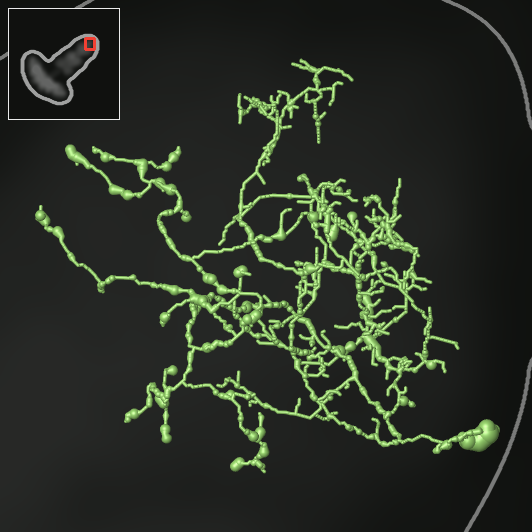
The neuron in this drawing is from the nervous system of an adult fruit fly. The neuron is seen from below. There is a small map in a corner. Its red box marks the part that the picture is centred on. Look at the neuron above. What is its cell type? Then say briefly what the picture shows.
It is of cell type INXXX417. Its broad class is nerve-cord intrinsic neuron. The cell body can be seen at the lower right of the picture. As drawn here it is about as wide as it is tall.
